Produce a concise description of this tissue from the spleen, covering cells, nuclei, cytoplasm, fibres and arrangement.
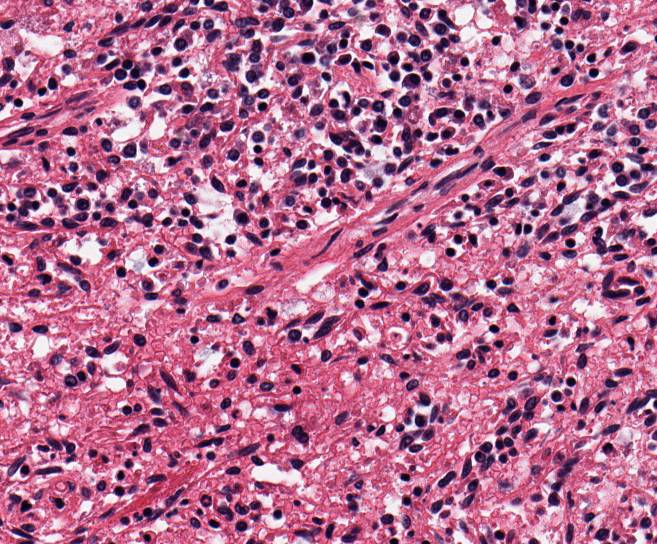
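Central field: band of spindle cells with elongated nuclei, running diagonally lower left to upper right. Second, narrower spindle-cell band near upper left edge, parallel to it. Both bands: pink fibrillar cytoplasm aligned lengthwise. Scattered cells: nuclei mostly small, round, darkly stained.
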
